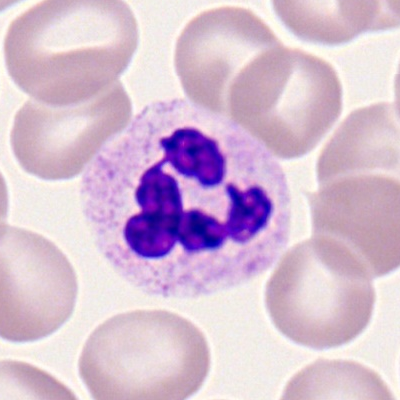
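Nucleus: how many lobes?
Four, each separate.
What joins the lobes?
Thin strands of nuclear material.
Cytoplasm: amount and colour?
Abundant, pale pinkish-lilac.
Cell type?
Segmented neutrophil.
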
